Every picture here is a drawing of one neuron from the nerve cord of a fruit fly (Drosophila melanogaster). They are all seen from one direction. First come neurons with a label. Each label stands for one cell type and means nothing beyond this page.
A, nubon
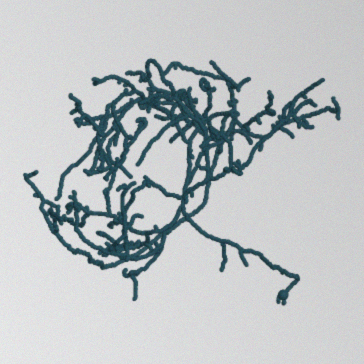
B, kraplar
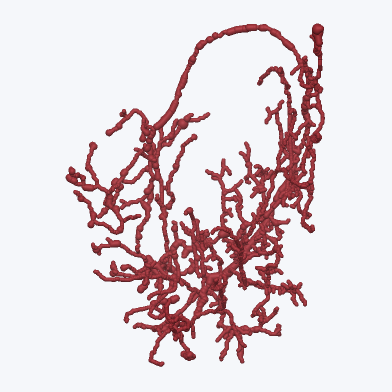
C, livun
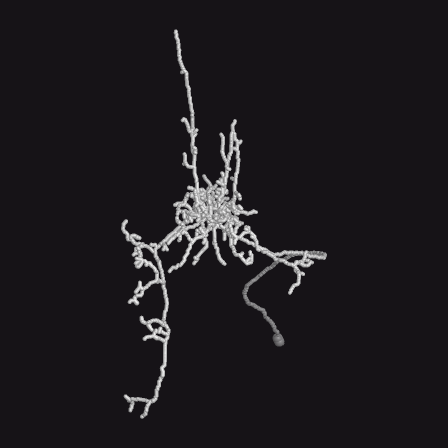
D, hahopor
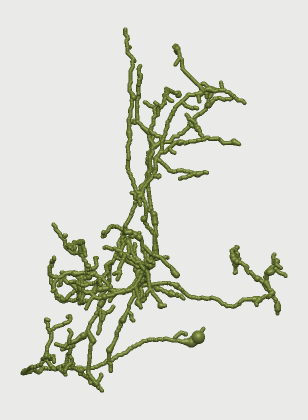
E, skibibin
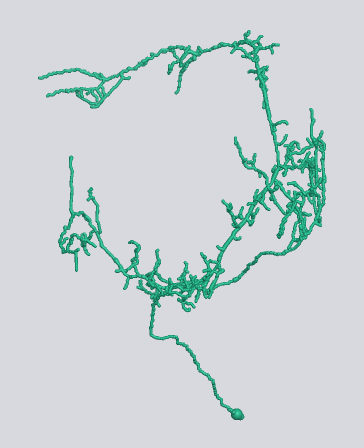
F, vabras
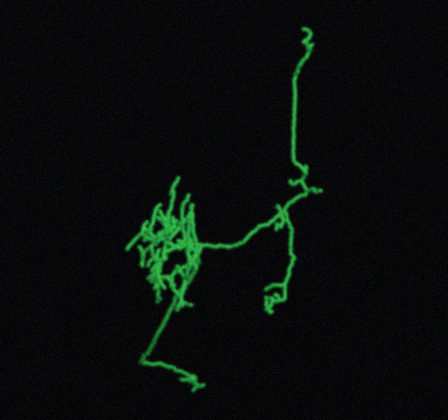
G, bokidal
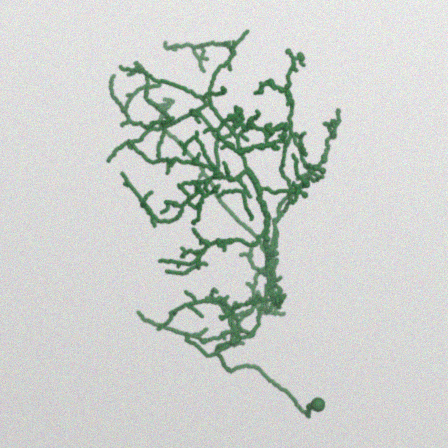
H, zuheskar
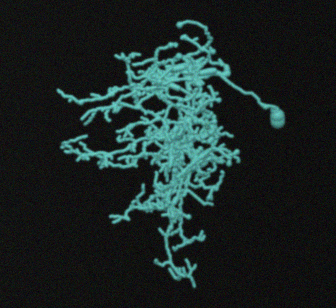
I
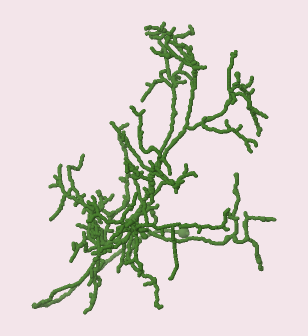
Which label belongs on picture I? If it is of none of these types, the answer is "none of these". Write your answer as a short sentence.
It belongs to hahopor.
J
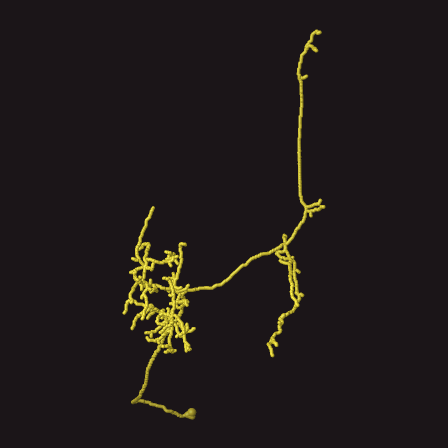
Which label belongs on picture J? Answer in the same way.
It belongs to vabras.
